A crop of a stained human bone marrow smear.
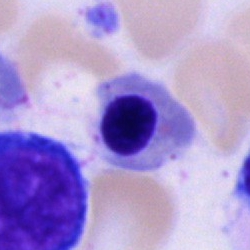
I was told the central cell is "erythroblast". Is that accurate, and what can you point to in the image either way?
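Yes, erythroblast is the right call here. What settles it is the nucleus: the chromatin is very dark purple and densely condensed, almost uniform, with no nucleolus in sight.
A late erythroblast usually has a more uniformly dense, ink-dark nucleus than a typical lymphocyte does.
Around it runs a broad rim of pale grey-blue cytoplasm, widest on the right and without distinct granules. The outline is irregular and angular rather than smoothly round. There's also a much larger cell with a big purple nucleus at the lower left.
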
